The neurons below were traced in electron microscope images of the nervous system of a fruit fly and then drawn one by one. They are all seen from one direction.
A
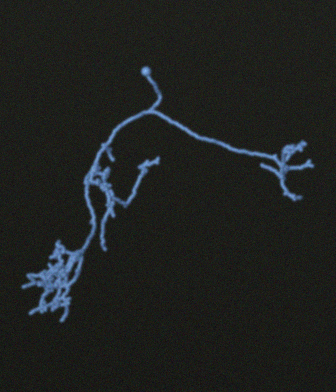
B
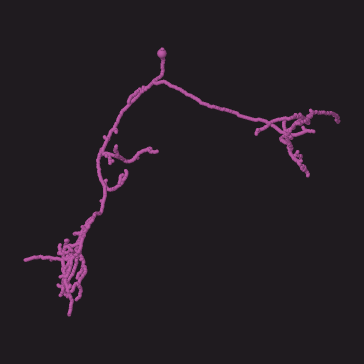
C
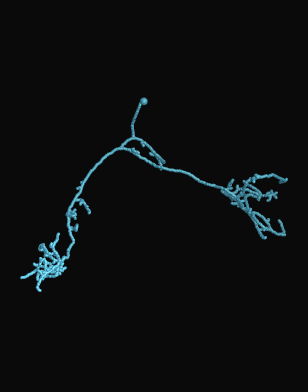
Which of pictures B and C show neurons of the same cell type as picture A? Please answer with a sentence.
Picture B is of the same cell type.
